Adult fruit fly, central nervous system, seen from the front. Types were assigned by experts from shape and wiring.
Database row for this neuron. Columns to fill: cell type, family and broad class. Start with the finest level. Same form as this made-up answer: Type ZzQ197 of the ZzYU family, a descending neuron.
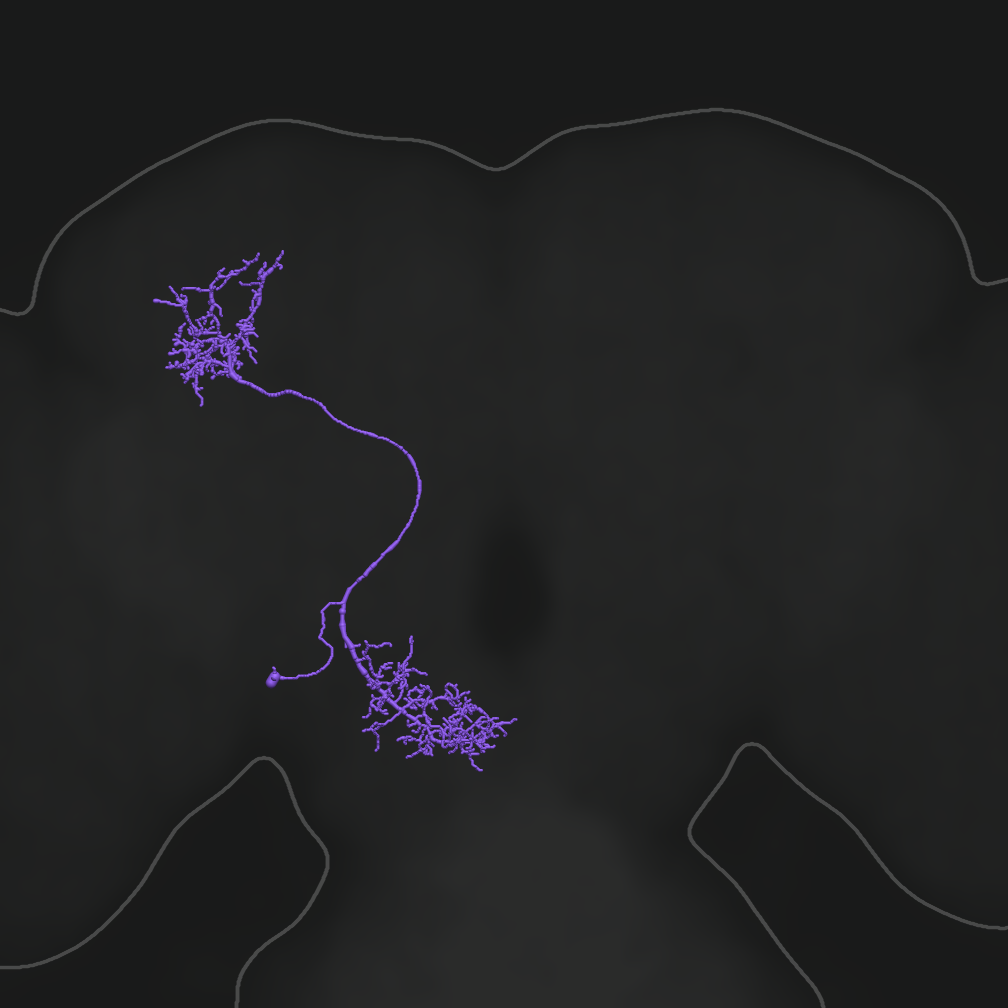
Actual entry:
Type AVLP447 of hemilineage ALv1, a central-brain intrinsic neuron.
